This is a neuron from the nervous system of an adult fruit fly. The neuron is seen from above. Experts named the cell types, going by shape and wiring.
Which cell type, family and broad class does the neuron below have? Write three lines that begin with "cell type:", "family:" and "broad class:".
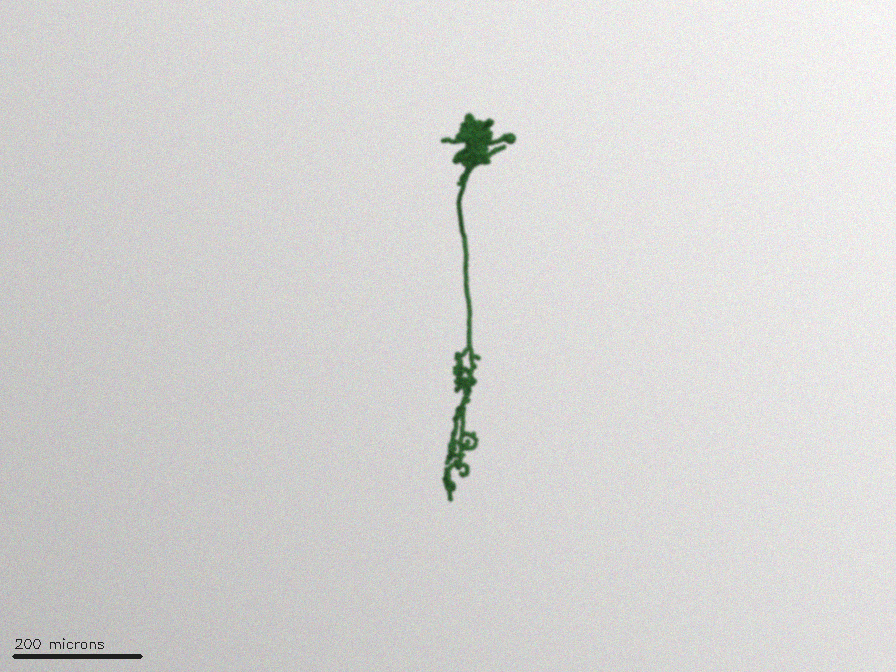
cell type: DNg91
family: hemilineage LB6
broad class: descending neuron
